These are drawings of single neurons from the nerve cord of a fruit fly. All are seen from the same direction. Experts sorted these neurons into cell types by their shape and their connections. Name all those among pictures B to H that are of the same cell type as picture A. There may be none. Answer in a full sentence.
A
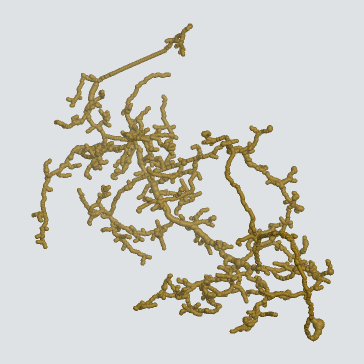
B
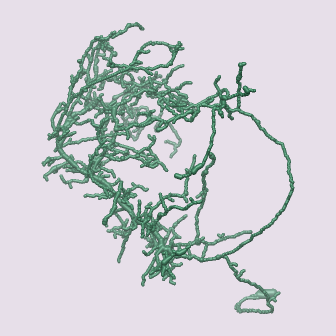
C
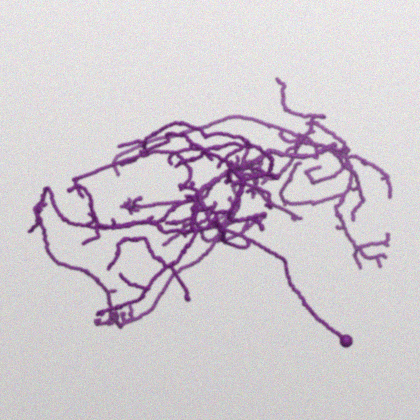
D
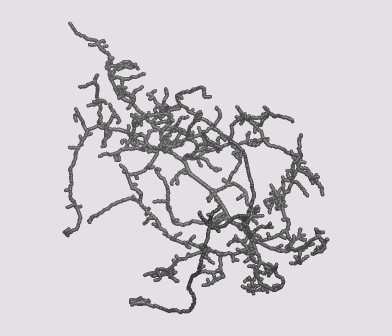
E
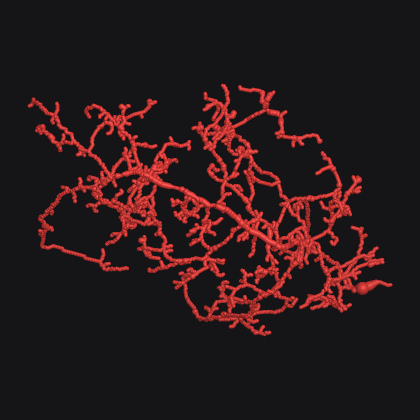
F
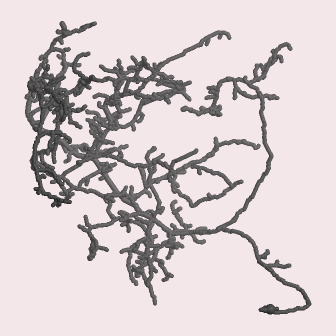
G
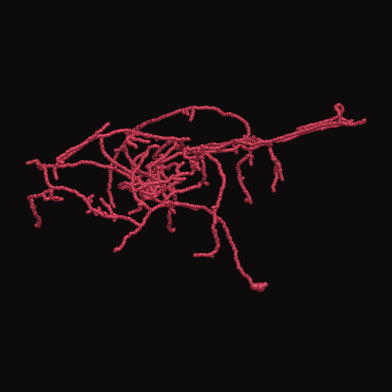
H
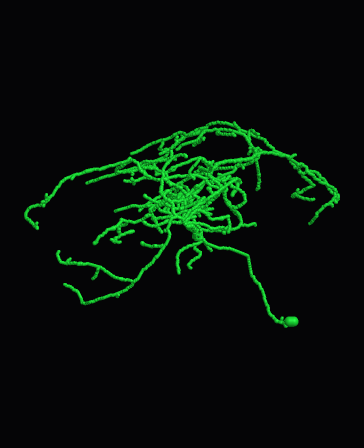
Picture B, picture D, picture E and picture F are of the same cell type.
